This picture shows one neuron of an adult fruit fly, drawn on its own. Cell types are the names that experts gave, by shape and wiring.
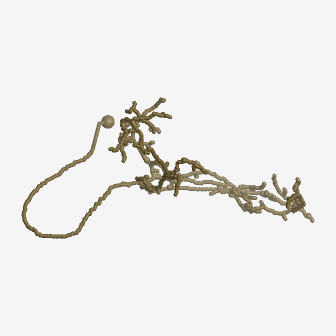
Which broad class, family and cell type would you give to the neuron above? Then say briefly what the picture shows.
It is a central-brain intrinsic neuron. Its family is hemilineage LHl1. The cell type is LHAV4d4. As drawn here it is wider than it is tall.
